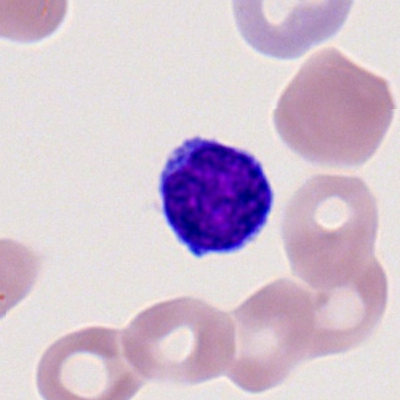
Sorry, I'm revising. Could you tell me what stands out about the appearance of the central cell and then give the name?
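Shape roughly round, edge slightly uneven. Nucleus fills almost the whole cell; cytoplasm at most a very thin rim. Chromatin dark purple, coarsely clumped. No cytoplasmic granules visible. Lymphocyte.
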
